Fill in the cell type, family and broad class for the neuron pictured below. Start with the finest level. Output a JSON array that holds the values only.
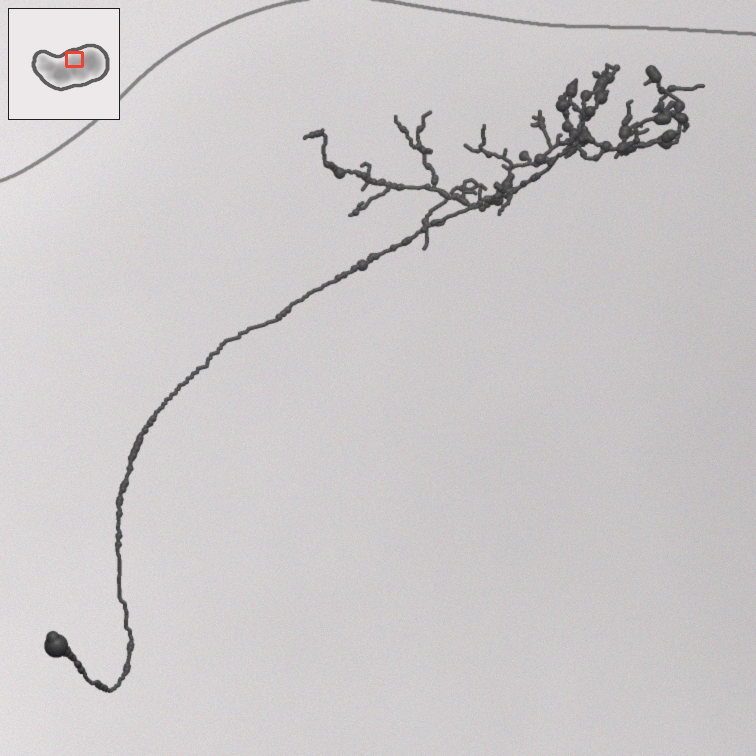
["CB2363", "hemilineage SIPa1_ventral", "central-brain intrinsic neuron"]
